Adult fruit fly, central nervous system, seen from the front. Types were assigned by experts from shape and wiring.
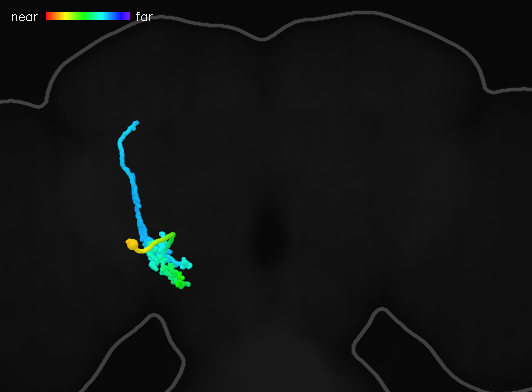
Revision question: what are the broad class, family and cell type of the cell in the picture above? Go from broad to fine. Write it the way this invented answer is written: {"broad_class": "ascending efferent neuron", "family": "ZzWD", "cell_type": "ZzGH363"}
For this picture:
{"broad_class": "central-brain intrinsic neuron", "family": "hemilineage WEDa2", "cell_type": "WED025"}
